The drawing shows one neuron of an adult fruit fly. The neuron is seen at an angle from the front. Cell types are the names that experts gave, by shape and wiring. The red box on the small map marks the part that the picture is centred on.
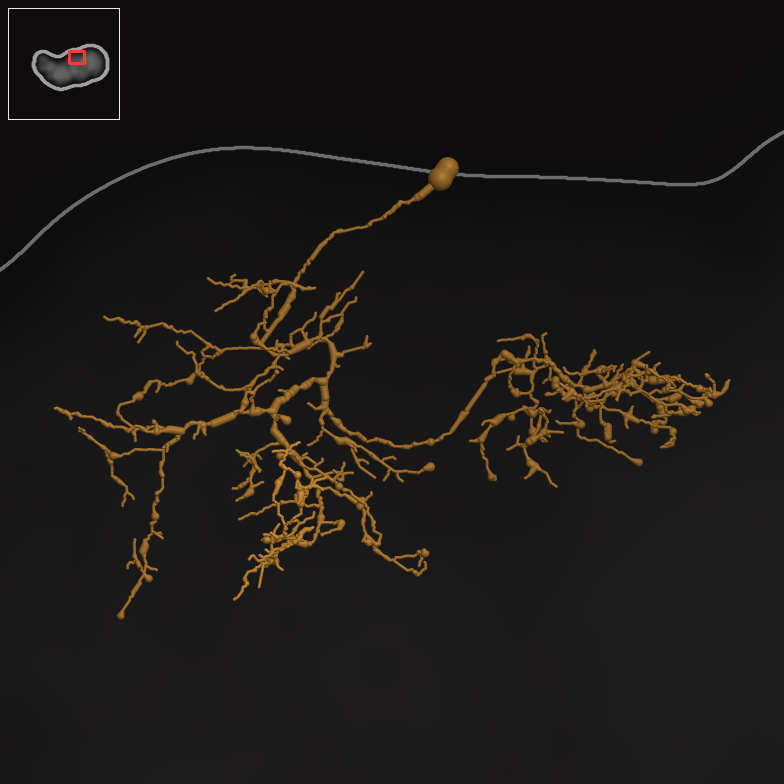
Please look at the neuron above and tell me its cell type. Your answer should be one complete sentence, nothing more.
The neuron has SMP425 as its cell type.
